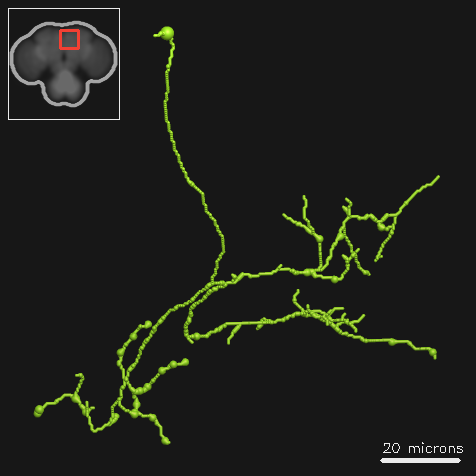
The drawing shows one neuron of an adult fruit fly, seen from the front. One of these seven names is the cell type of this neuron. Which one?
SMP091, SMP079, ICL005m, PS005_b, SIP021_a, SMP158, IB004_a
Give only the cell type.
IB004_a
